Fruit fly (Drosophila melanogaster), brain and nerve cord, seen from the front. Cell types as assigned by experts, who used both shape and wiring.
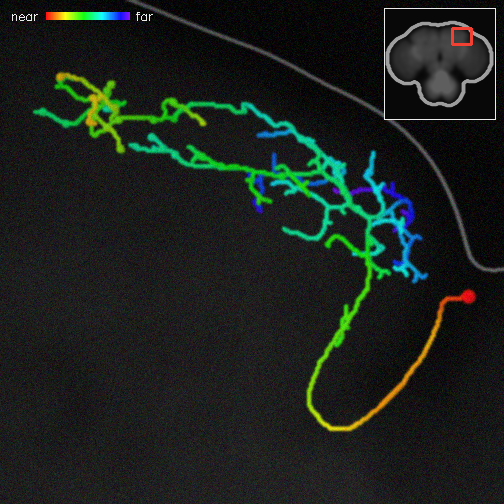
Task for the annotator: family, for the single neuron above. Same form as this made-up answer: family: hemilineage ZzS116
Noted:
family: hemilineage VPNl&d1_dorsal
